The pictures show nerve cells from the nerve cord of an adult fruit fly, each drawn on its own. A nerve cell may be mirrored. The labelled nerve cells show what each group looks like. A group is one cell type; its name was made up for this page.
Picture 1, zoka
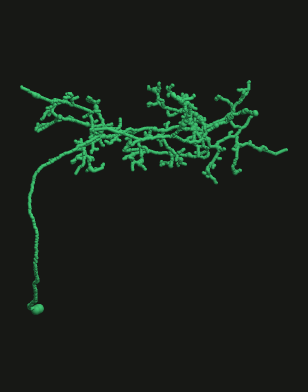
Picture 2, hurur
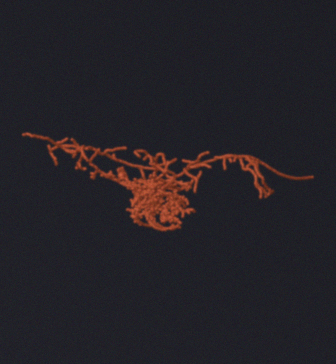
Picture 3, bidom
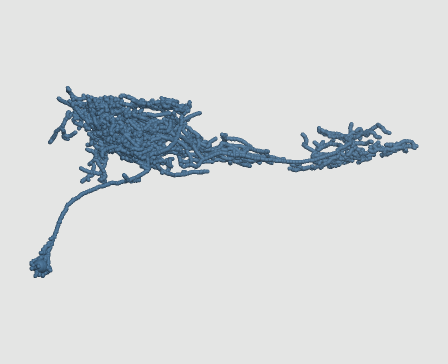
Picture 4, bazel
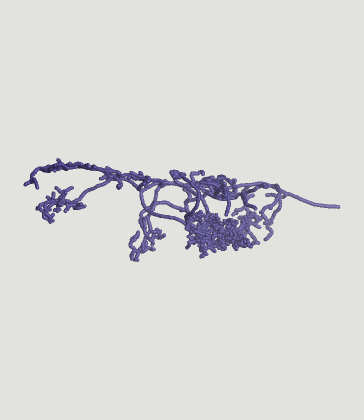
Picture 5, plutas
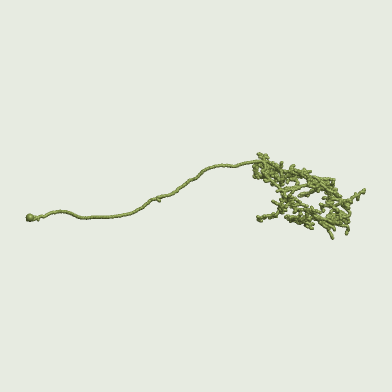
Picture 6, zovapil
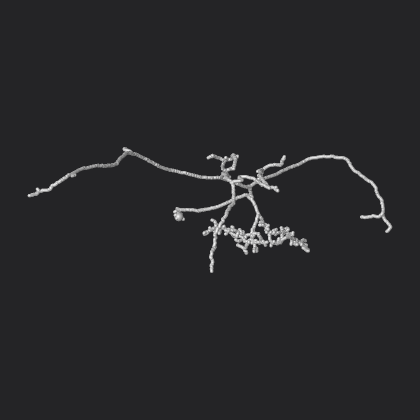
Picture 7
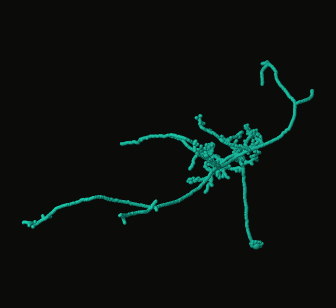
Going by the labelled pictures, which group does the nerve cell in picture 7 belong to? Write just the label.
zovapil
